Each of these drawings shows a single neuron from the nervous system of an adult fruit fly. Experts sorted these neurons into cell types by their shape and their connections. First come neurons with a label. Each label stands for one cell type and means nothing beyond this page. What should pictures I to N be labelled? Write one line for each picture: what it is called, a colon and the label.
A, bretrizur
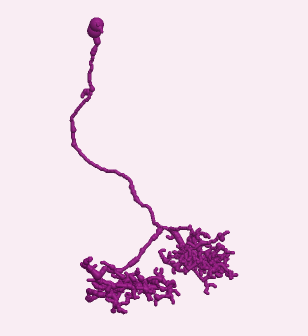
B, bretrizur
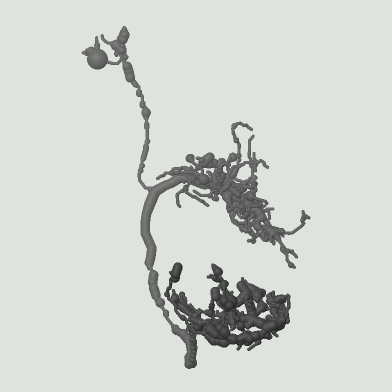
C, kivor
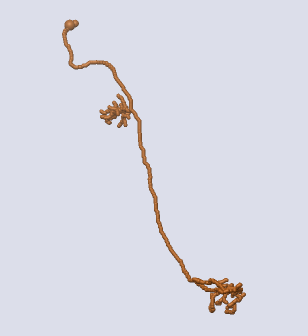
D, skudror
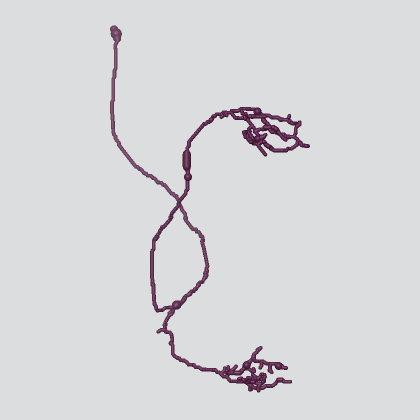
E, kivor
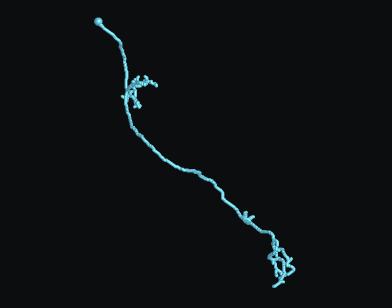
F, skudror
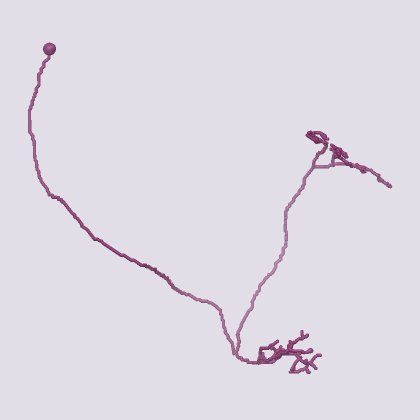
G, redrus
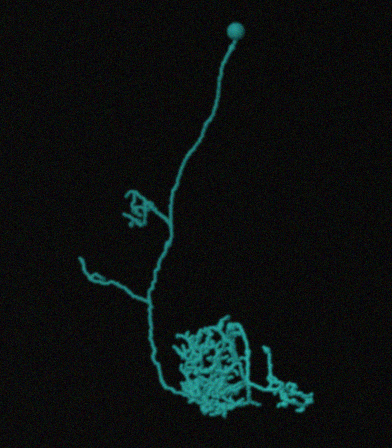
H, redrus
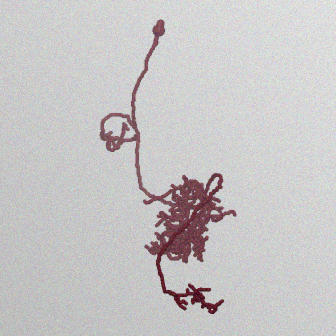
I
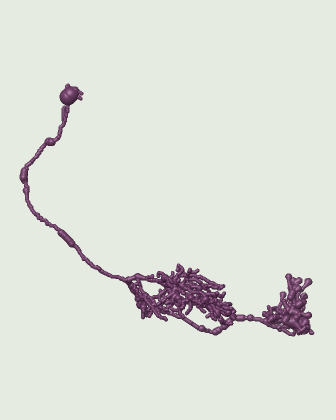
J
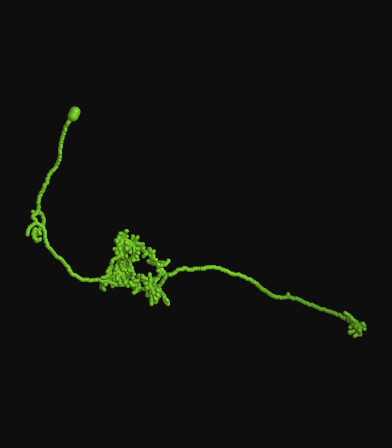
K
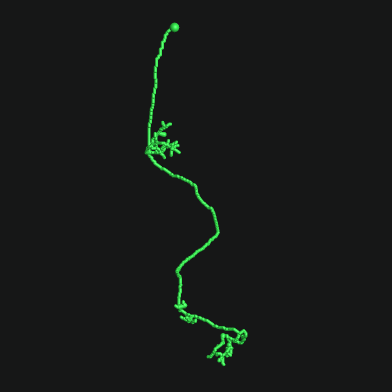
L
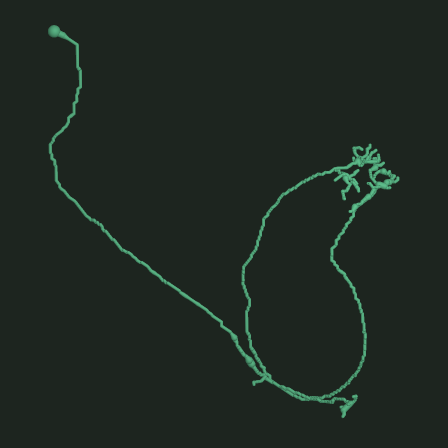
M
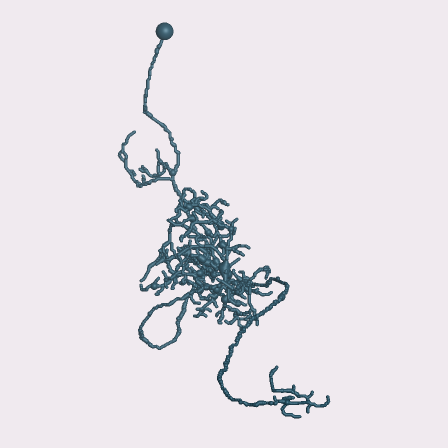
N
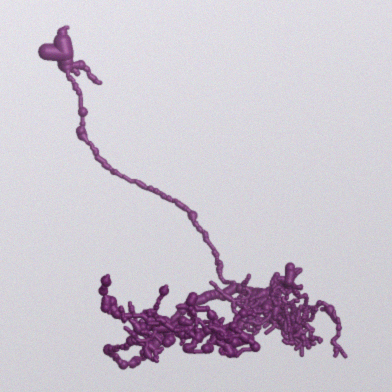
I: bretrizur
J: redrus
K: kivor
L: skudror
M: redrus
N: bretrizur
